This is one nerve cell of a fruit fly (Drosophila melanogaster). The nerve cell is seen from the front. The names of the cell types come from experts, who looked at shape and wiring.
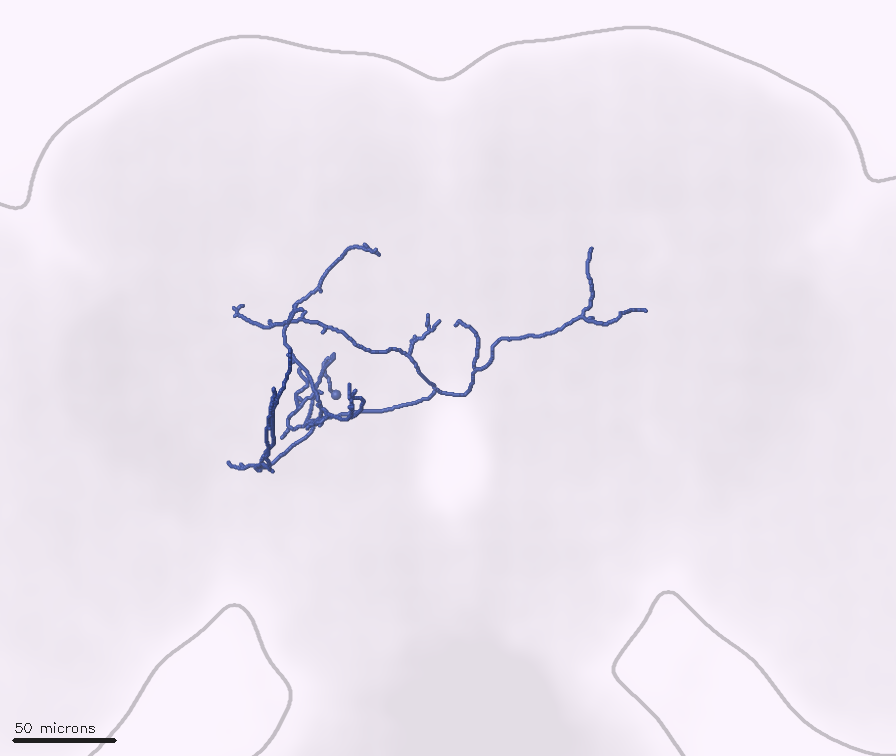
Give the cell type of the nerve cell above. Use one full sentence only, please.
The nerve cell here is of the cell type LAL187.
